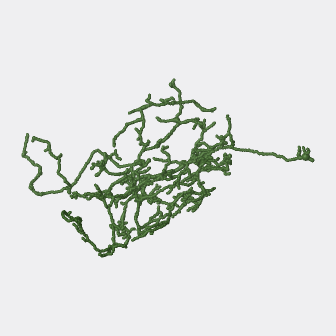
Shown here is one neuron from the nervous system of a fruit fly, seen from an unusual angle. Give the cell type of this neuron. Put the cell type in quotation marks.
"GNG187"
